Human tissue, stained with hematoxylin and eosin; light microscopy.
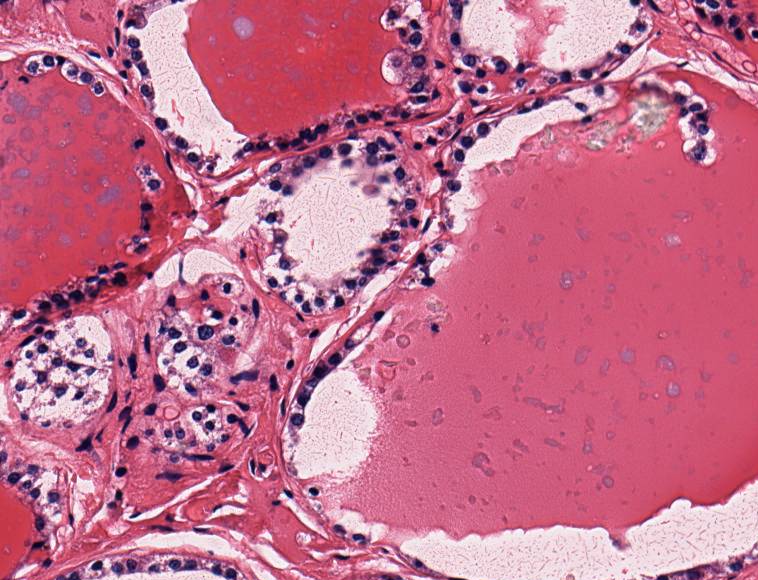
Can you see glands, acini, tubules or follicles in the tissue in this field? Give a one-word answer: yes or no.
Yes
